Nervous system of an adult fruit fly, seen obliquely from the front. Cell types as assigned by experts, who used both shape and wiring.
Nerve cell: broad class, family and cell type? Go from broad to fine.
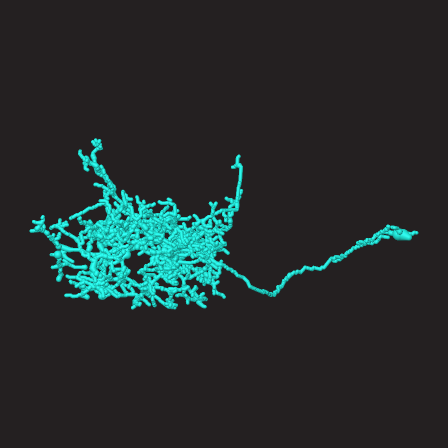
nerve-cord intrinsic neuron; hemilineage 13B; IN13B018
